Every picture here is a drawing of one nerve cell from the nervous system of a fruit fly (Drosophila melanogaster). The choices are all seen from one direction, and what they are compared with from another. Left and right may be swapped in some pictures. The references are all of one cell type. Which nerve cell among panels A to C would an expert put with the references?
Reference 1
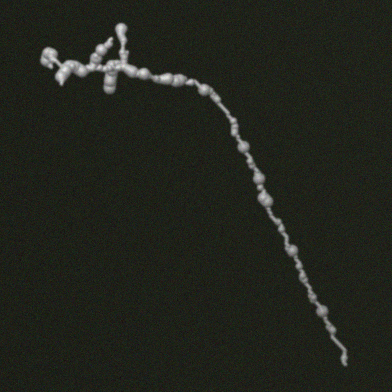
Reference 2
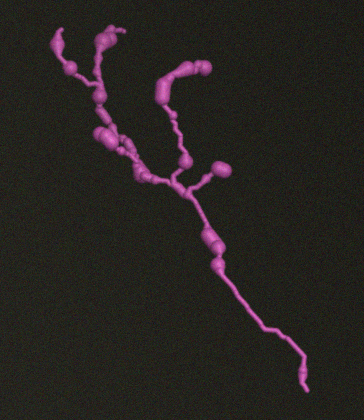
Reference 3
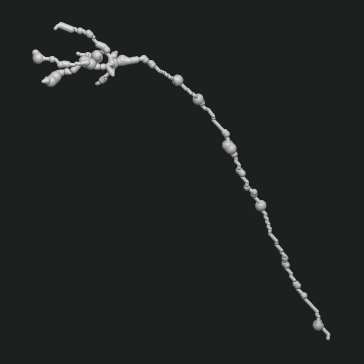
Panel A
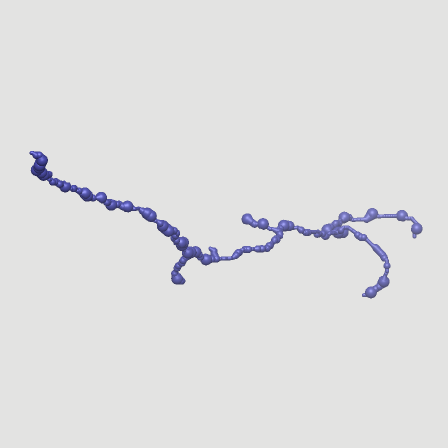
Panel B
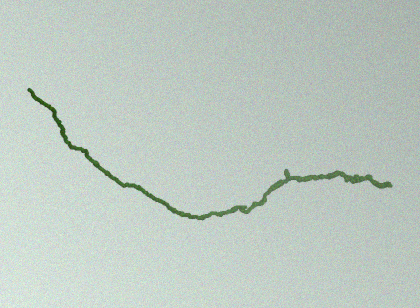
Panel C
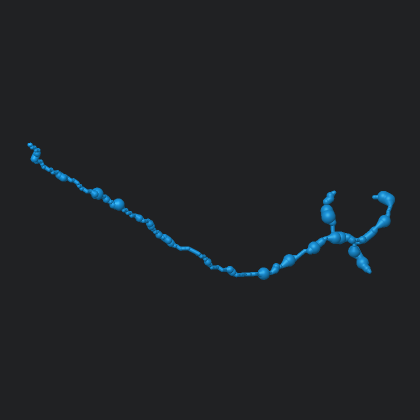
C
